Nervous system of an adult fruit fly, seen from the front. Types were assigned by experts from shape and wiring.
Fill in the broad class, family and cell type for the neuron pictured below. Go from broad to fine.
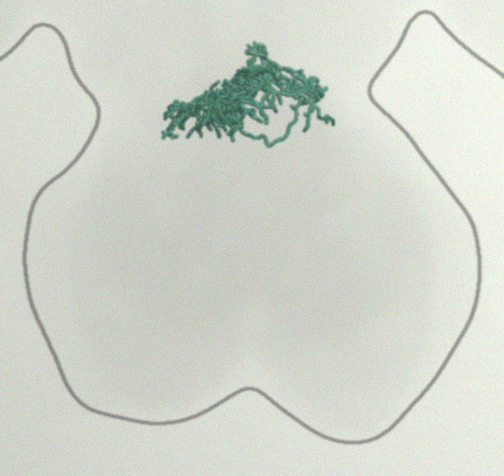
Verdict: nerve-cord intrinsic neuron; hemilineage 19B; IN19B050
